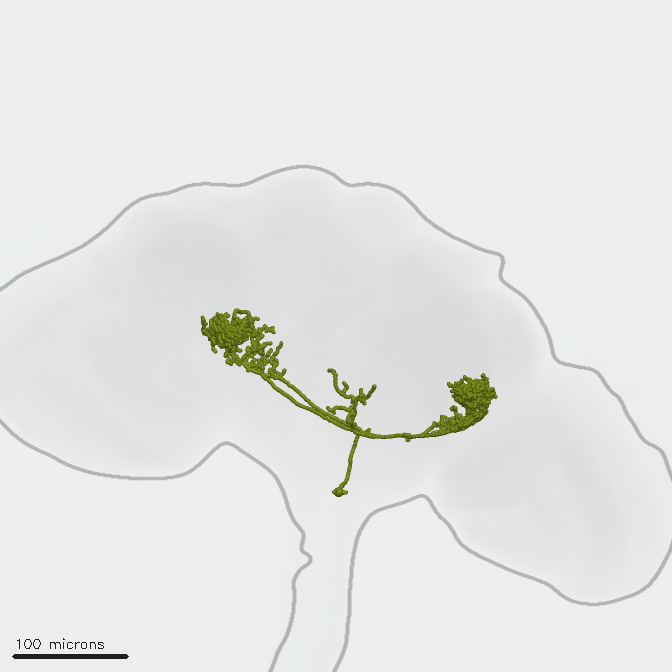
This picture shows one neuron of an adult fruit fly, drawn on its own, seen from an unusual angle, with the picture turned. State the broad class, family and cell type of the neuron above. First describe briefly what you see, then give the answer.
It lies in the brain. Its cell body lies at the bottom of the picture. By the scale bar it is about 250 microns wide in this view. Its broad class is central-brain intrinsic neuron. The family is hemilineage LB0. The cell type is WED185.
